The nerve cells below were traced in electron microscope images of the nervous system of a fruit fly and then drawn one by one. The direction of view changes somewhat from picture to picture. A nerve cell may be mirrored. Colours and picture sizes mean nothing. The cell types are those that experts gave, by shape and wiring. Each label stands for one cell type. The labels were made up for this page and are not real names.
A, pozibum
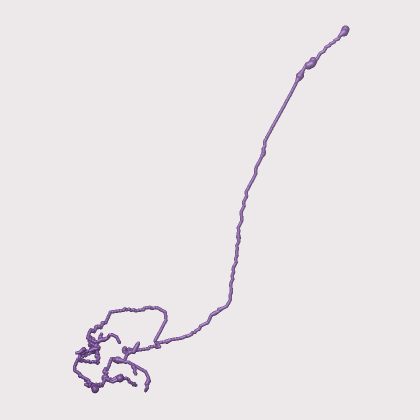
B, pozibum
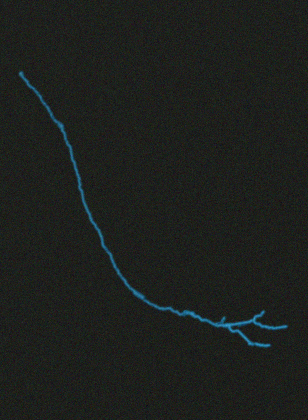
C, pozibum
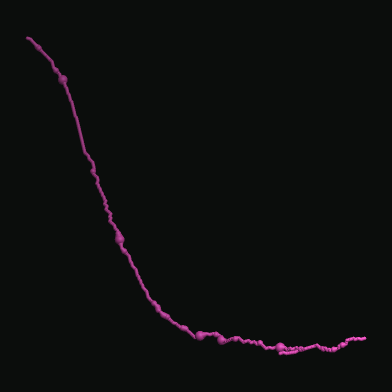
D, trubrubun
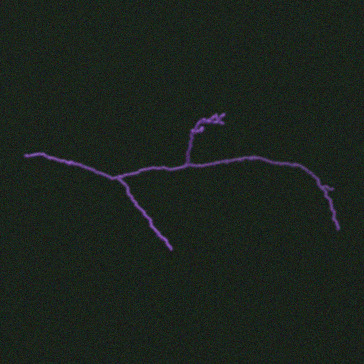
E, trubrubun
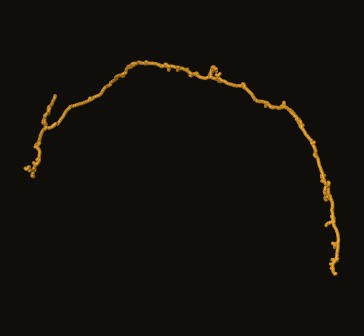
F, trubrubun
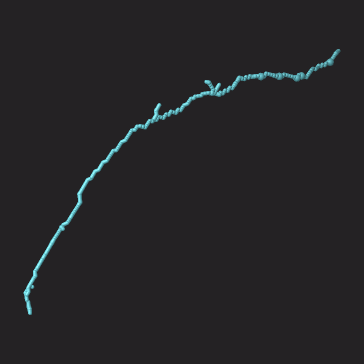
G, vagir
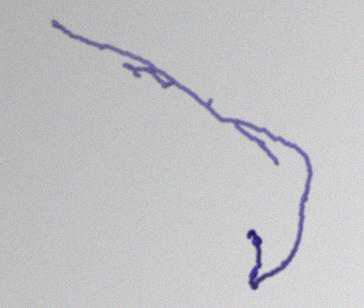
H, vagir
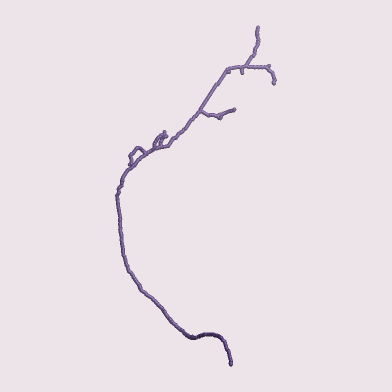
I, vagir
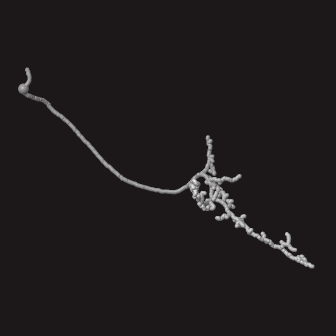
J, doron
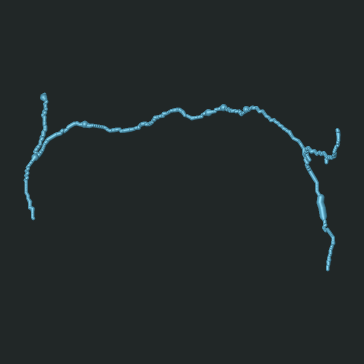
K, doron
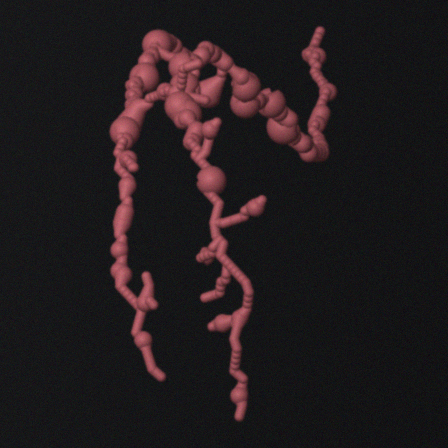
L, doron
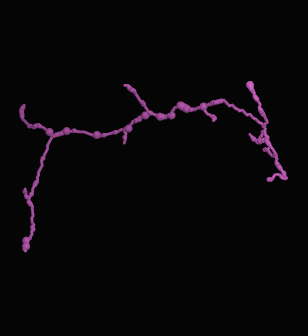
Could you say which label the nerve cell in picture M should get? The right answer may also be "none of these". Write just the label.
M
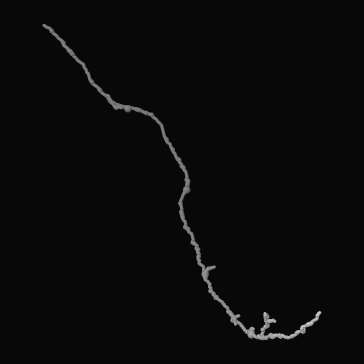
none of these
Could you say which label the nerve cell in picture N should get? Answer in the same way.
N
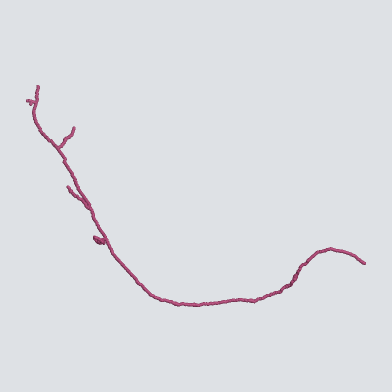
vagir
